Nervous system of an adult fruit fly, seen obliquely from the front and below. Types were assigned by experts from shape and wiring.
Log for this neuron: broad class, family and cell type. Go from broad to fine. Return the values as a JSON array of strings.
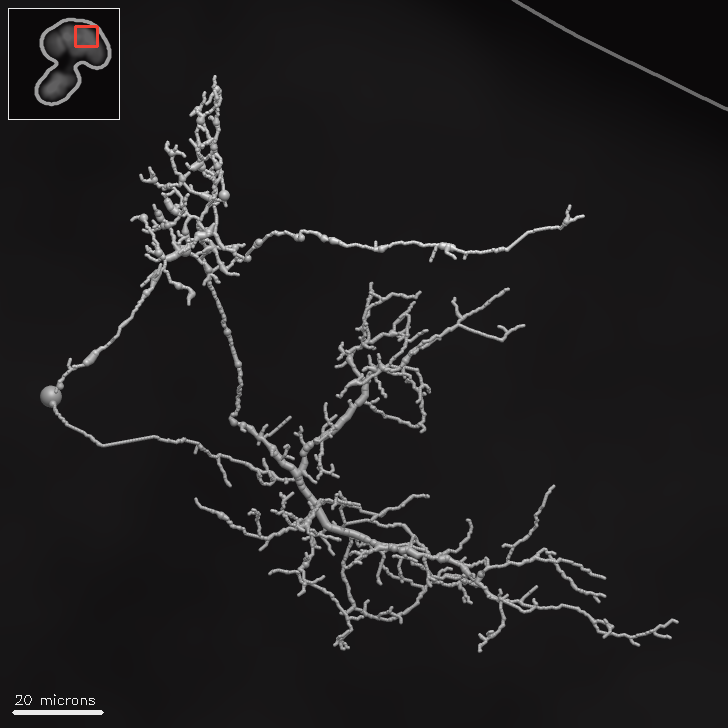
["central-brain intrinsic neuron", "hemilineage DM3_dorso_lateral", "SMP327"]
